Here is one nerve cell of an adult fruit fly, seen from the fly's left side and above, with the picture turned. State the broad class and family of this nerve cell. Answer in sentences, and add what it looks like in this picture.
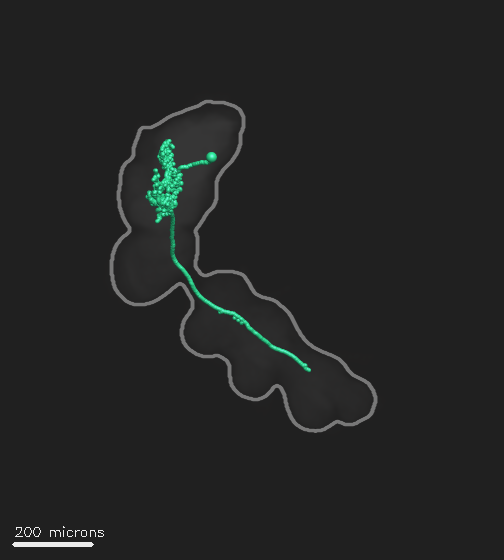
It is a descending neuron. Its family is DNpe. Its cell body lies at the top of the picture. By the scale bar it is about 600 microns tall in this view.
